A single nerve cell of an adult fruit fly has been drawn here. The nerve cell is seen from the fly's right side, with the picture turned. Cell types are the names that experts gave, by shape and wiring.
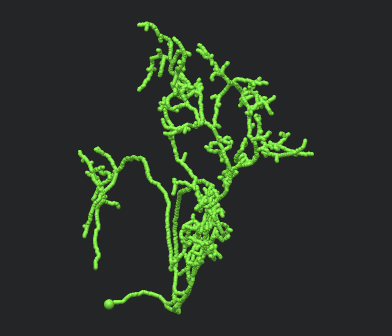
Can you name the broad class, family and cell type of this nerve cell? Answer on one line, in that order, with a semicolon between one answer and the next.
central-brain intrinsic neuron; hemilineage SMPad1; SIP116m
